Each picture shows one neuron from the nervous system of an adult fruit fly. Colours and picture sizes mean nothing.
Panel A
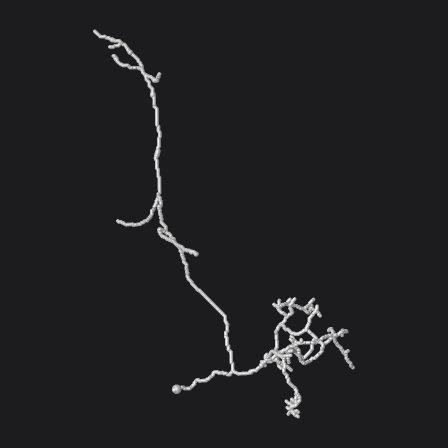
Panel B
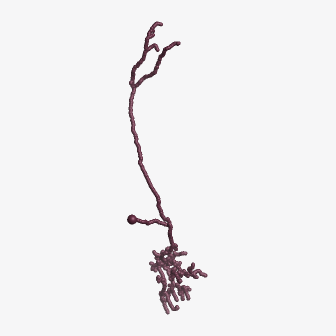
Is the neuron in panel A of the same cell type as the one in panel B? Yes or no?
no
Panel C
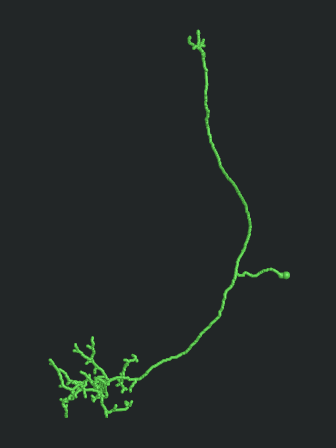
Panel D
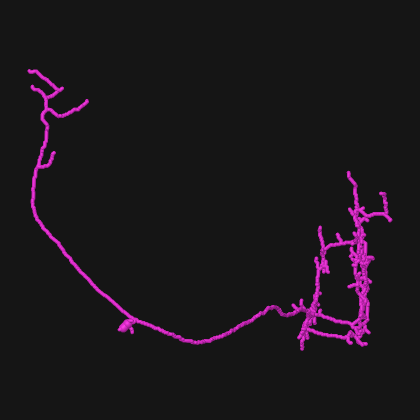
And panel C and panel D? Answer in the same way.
yes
